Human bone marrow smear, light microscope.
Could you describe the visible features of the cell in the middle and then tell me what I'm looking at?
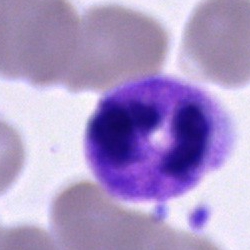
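Round and smooth in outline, this cell has dark purple, coarsely clumped chromatin. A moderate pinkish-lilac rim of cytoplasm holds fine scattered purple granules. It is a segmented neutrophil.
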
